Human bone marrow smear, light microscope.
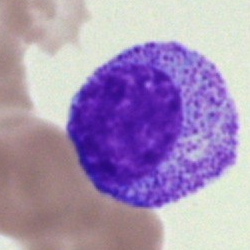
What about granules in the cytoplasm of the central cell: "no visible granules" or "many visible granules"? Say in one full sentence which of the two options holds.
What the cytoplasm holds is many visible granules.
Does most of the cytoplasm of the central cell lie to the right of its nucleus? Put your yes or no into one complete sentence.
Yes, most of its cytoplasm is located to the right of its nucleus.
